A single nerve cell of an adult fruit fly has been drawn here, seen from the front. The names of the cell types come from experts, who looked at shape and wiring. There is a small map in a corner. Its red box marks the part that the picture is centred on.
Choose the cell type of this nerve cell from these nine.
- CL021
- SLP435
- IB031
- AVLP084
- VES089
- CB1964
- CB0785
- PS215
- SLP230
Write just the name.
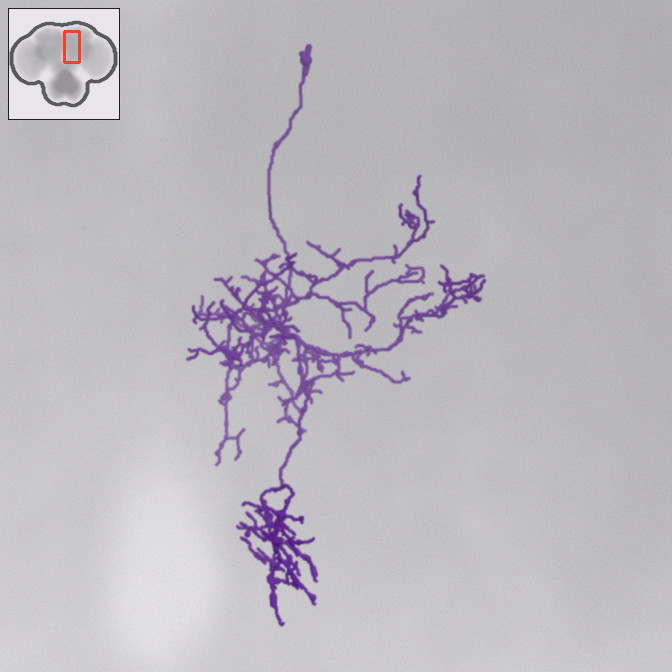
IB031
